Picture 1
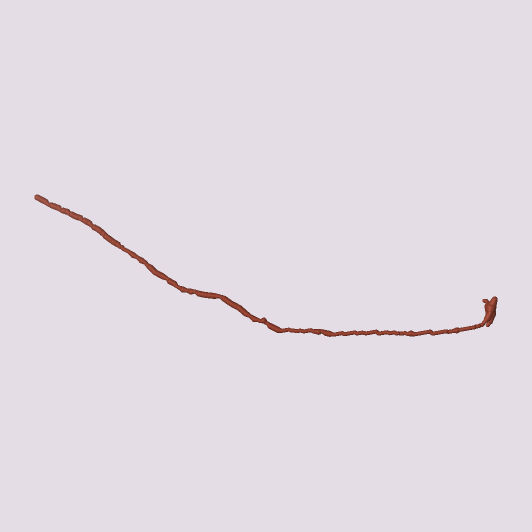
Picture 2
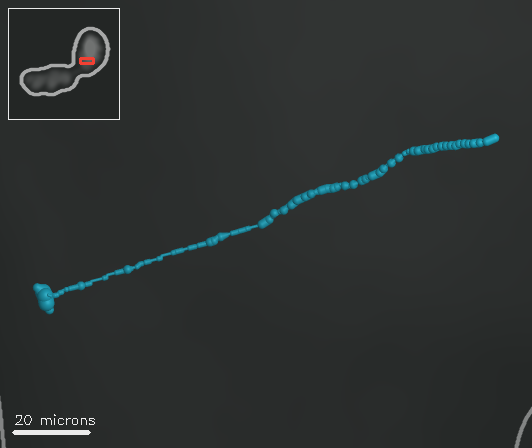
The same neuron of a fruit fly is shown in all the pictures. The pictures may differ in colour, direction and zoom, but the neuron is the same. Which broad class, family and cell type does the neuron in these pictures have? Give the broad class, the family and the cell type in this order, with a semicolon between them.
optic-lobe intrinsic neuron; L; L2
